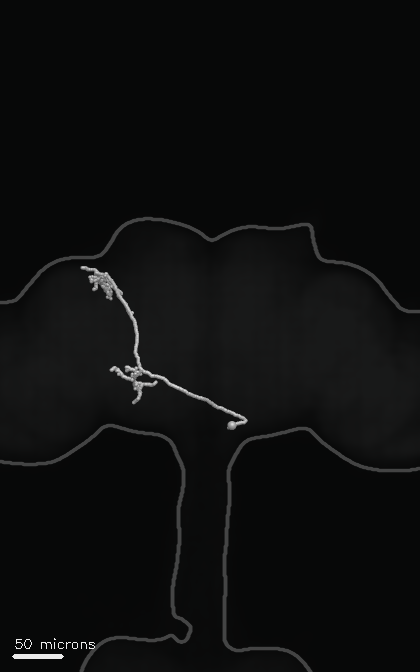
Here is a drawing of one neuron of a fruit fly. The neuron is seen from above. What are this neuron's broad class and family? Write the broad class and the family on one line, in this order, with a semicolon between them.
central-brain intrinsic neuron; hemilineage DM6_posterior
